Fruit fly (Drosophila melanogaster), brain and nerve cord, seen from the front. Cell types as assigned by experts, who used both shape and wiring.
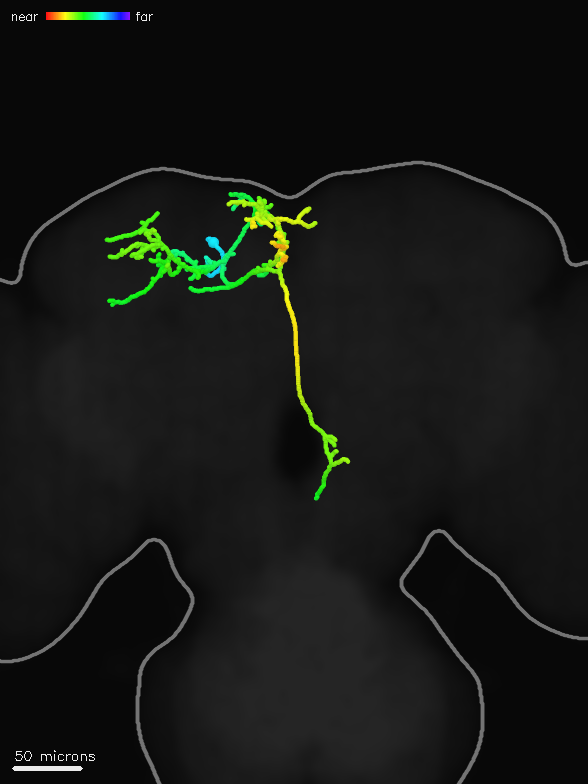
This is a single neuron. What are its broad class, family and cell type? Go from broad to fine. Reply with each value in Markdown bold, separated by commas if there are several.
**central-brain intrinsic neuron**, **hemilineage SMPpv1**, **SMP721m**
